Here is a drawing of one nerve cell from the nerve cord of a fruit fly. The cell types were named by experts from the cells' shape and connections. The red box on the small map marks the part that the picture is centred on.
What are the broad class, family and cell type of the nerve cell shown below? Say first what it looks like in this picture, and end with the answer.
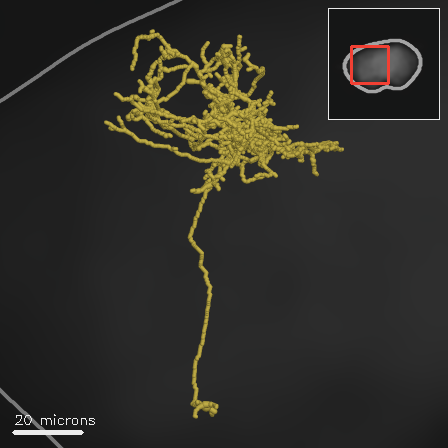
From top to bottom in the picture it spans about 110 microns. The picture shows dozens of branch ends. It is a nerve-cord intrinsic neuron. The family is hemilineage 02A. It is of cell type IN02A021.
